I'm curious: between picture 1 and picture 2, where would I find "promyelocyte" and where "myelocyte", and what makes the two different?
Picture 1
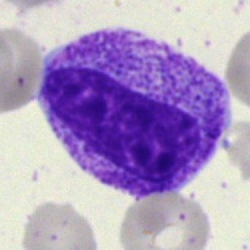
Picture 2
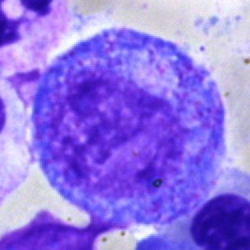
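Myelocyte in picture 1; promyelocyte in picture 2. Outline: the myelocyte is a smooth oval without surface projections; the promyelocyte is roughly round. Chromatin: in the myelocyte, dark purple with coarse clumps separated by paler areas; in the promyelocyte, finely granular rather than densely clumped. Nucleus: in the myelocyte, it lies off-centre toward the lower left; in the promyelocyte, a rim of blue cytoplasm surrounds it on all sides.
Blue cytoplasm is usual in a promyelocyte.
Myelocyte cytoplasm: abundant, taking up roughly half the cell, with no vacuoles. Surroundings: pale red cells lie around the myelocyte without covering it; other darkly stained cells lie next to the promyelocyte at the bottom and left edges of the picture.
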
